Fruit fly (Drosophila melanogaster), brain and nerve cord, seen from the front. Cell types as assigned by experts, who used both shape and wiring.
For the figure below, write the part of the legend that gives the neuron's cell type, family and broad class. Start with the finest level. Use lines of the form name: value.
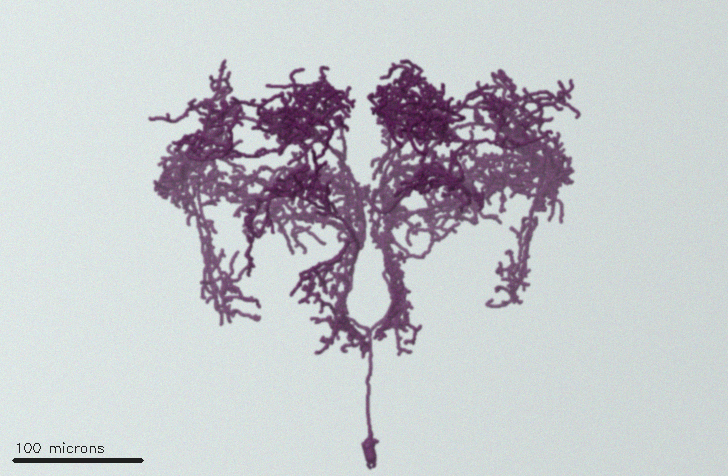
cell type: OA-VUMa6
family: hemilineage 00B
broad class: central-brain intrinsic neuron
